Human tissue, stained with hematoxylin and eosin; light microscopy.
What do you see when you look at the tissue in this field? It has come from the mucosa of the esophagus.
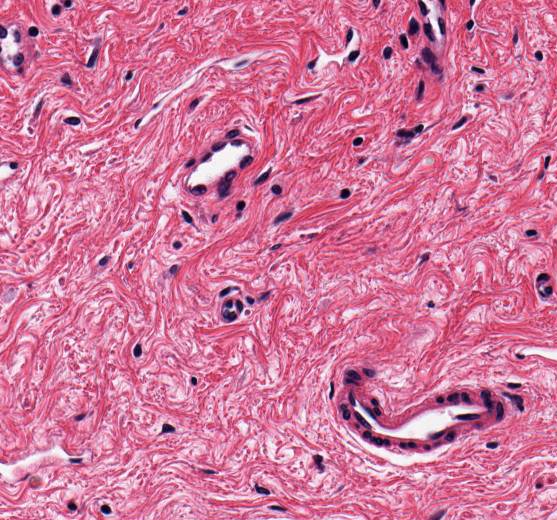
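No epithelium is present; connective tissue fills the entire field. Its eosinophilic collagen bundles are wavy and run in many directions. Cells are sparse, mostly scattered small dark spindle-shaped or oval nuclei between bundles. The largest vessel is a curved, slit-like channel at lower right.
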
